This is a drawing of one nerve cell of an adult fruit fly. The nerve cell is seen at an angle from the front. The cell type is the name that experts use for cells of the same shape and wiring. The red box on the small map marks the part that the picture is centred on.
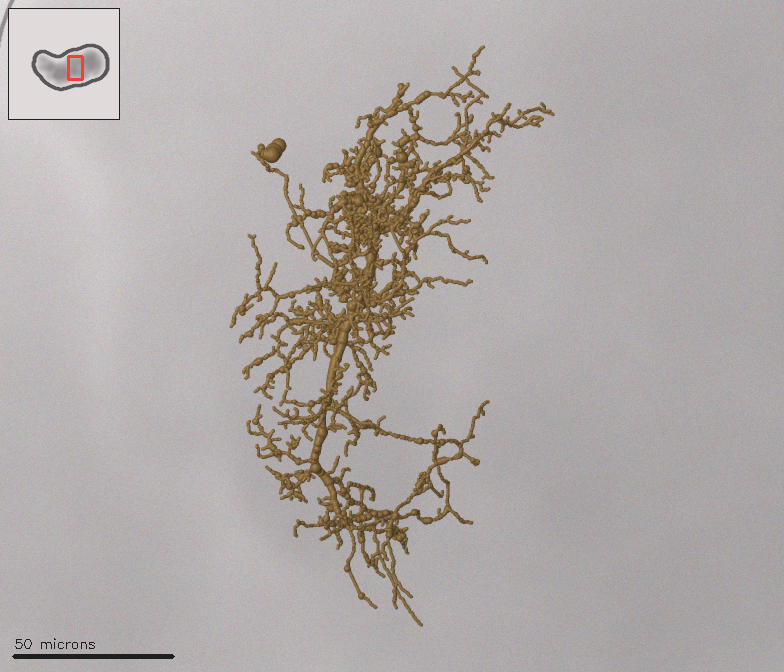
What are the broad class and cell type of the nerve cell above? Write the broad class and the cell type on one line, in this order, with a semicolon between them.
central-brain intrinsic neuron; PS309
